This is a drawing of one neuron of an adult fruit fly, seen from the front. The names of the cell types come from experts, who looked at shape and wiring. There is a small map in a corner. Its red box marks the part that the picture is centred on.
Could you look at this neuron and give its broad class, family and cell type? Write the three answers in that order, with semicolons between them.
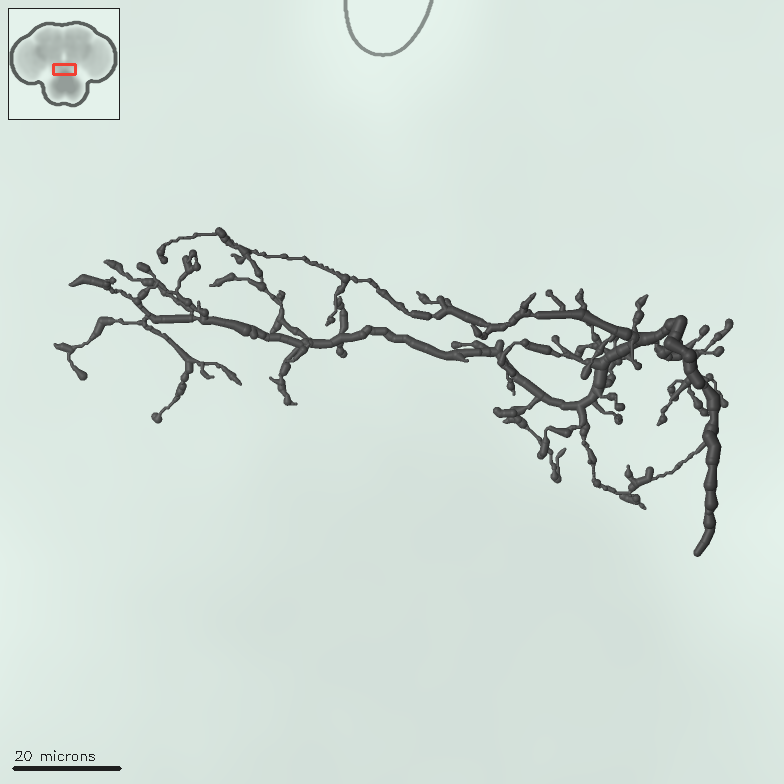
sensory neuron entering the brain; class mechanosensory; aPhM2a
